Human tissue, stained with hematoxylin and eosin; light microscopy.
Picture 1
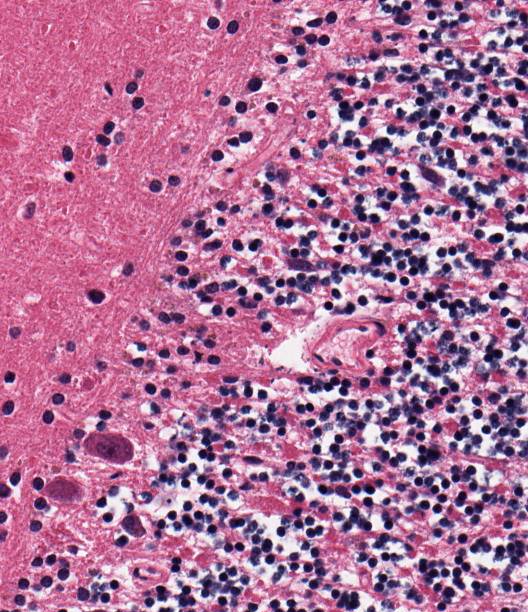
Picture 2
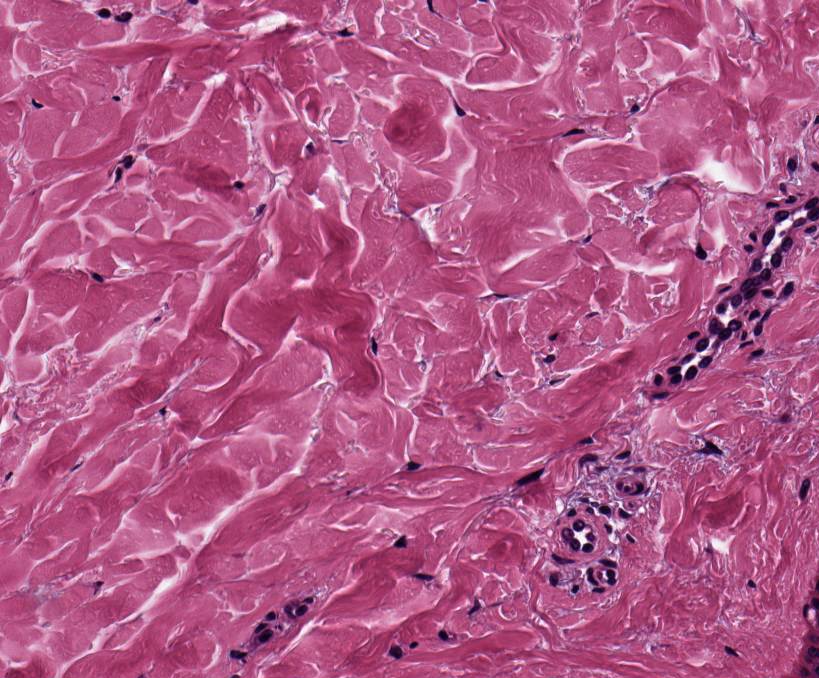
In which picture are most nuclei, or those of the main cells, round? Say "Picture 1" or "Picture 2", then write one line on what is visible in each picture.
Picture 1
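In picture 1: The right zone is packed with small, round, dark blue nuclei that have very scant cytoplasm.
In picture 2: Cells are sparse, mostly small dark spindle-shaped nuclei scattered singly between the bundles.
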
